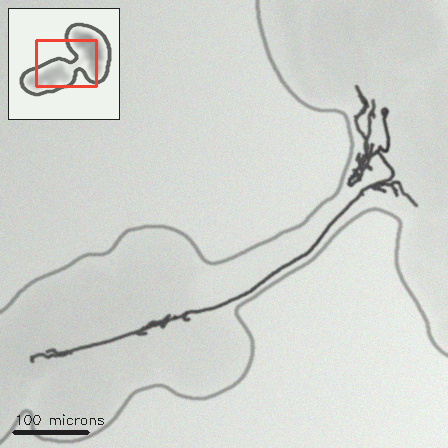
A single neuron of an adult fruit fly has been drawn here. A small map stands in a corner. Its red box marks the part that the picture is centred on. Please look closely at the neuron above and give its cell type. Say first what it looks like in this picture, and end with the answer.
It runs through the neck, between the brain and the nerve cord. Its cell body lies at the upper right of the picture. From left to right in the picture it spans about 550 microns. This is a descending neuron. The cell type is DNge116.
